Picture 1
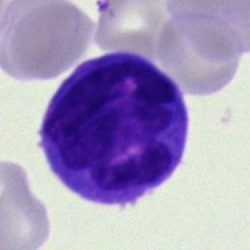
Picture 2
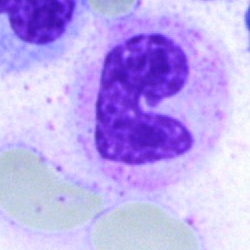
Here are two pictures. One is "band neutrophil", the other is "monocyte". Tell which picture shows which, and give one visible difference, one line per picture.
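Picture 1 is a monocyte. No distinct granules can be seen in the cytoplasm.
Picture 2 is a band neutrophil. Fine pink-violet granules are scattered through the cytoplasm.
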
